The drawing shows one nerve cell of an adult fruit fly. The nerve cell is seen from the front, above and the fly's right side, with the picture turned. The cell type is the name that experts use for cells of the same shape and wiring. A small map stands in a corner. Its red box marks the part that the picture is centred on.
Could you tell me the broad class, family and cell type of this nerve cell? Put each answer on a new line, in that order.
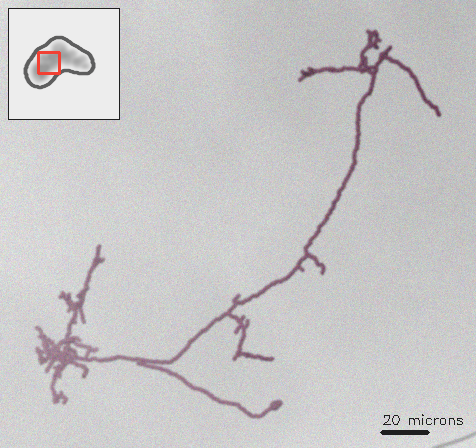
central-brain intrinsic neuron
hemilineage DM4_ventral
WED143_a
